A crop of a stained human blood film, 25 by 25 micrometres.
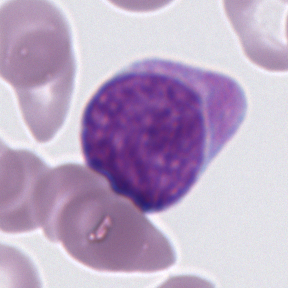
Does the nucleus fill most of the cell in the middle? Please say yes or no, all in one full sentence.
Yes, the cell has scant cytoplasm, no more than a thin rim.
